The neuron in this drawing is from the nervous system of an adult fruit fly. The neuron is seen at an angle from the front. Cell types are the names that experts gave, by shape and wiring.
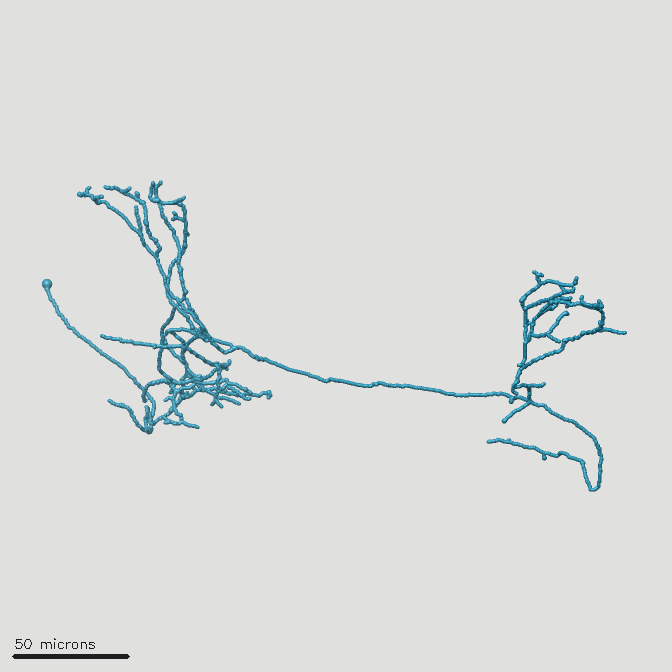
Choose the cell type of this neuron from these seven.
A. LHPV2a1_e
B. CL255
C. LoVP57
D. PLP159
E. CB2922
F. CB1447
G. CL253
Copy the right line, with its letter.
B. CL255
